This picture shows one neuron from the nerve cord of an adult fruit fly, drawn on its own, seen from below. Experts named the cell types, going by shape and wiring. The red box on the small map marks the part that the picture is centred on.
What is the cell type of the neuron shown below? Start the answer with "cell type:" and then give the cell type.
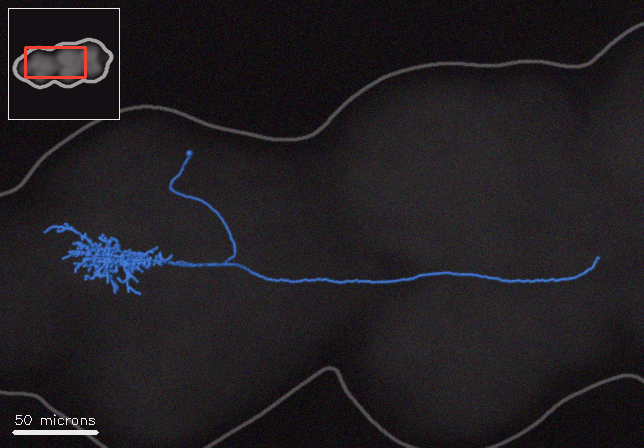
cell type: IN23B057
